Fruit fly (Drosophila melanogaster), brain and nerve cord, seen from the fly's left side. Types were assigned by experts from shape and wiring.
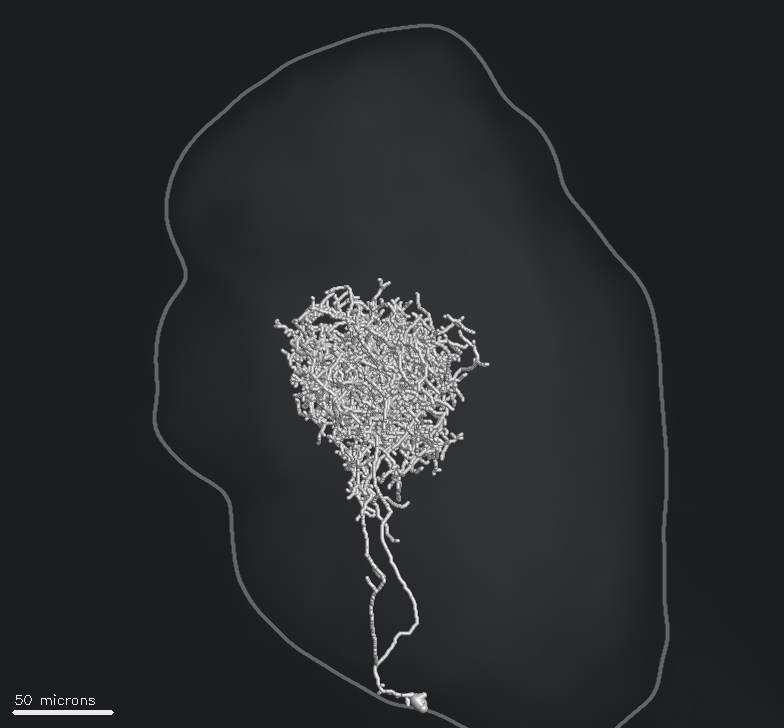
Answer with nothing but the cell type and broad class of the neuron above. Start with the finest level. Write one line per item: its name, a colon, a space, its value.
cell type: AVLP610
broad class: central-brain intrinsic neuron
